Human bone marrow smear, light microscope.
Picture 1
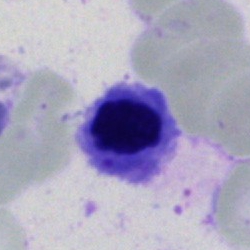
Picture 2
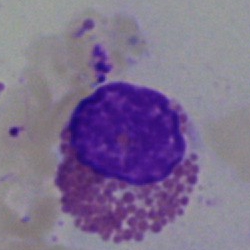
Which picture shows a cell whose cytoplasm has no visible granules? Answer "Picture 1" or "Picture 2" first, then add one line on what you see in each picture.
Picture 1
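What picture 1 shows: The cytoplasm shows no distinct granules.
What picture 2 shows: The cytoplasm is densely packed with many coarse, round granules.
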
